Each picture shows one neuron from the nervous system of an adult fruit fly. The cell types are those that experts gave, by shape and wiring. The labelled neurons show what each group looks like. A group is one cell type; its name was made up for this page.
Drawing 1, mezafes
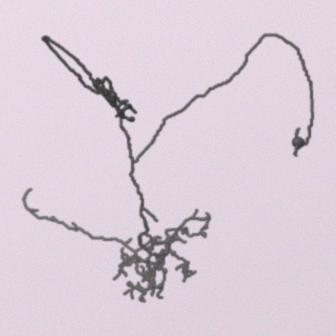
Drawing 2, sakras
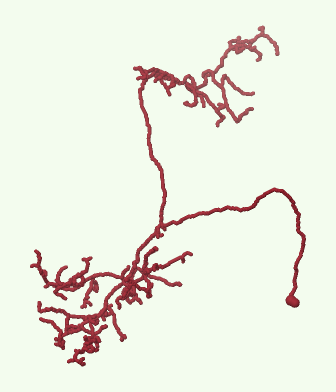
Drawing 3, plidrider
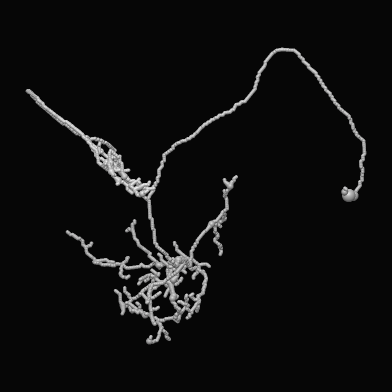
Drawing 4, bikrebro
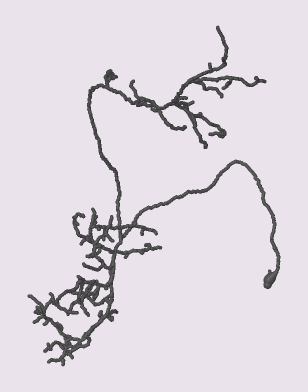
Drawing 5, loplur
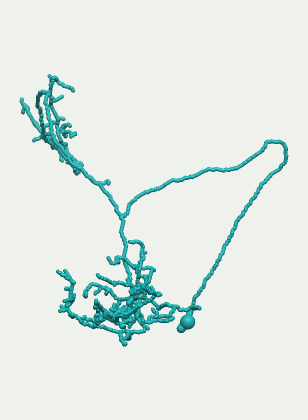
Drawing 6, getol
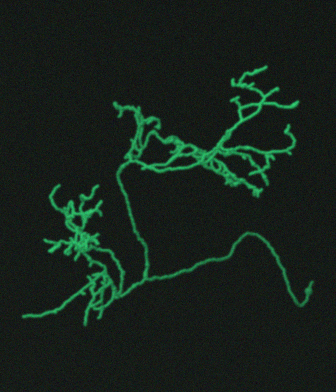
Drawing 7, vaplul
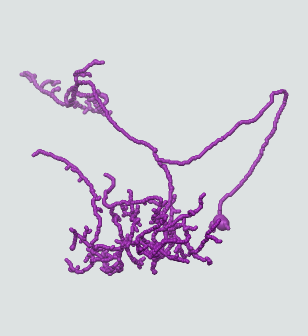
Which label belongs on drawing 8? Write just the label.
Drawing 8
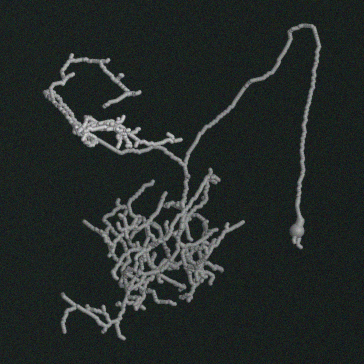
vaplul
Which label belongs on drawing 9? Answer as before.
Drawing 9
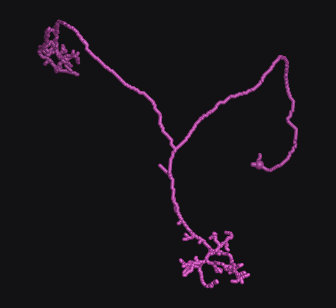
mezafes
